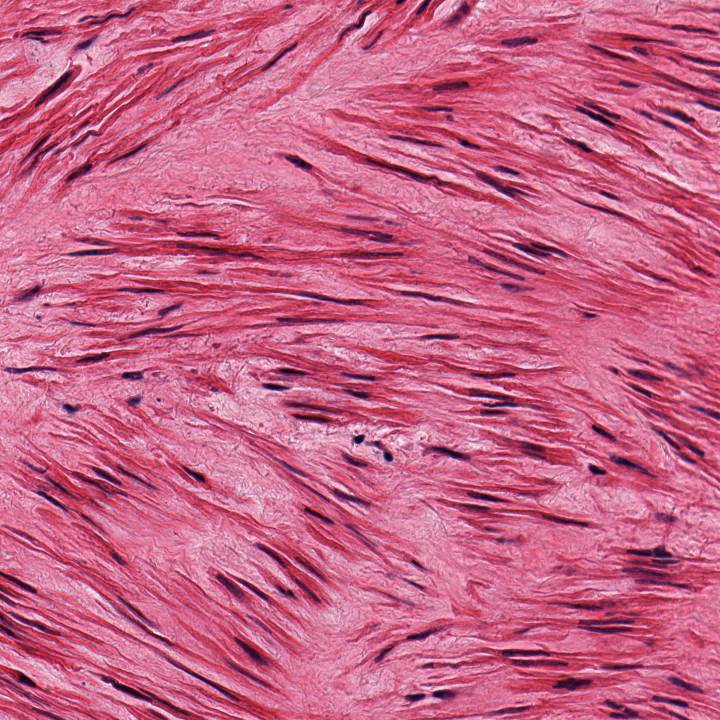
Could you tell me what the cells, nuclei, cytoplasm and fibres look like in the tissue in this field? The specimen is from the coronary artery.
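What you've got here are cells with bright pink, fibrillar cytoplasm drawn out into long strands. Their nuclei are elongated, dark and spindle-shaped, lying along the cell length, and they're much alike in size and shape right across the field. You won't find epithelium, glands or fat cells anywhere in it.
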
